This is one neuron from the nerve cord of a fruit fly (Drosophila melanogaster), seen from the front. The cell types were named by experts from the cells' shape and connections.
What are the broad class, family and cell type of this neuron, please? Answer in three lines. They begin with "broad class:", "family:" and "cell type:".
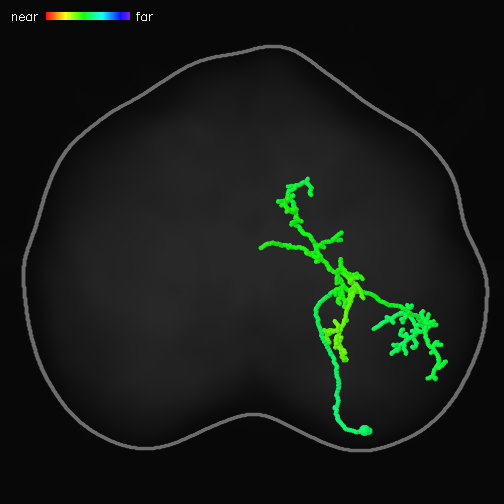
broad class: nerve-cord intrinsic neuron
family: hemilineage 21A
cell type: IN21A088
